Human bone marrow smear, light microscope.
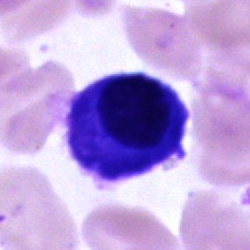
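Plasma cell, central cell of a stained human bone marrow smear, light microscope. Outline roughly round, edge slightly uneven. Nucleus off-centre, toward upper right. Cytoplasm without distinct granules. Small blebs project from lower right edge.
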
